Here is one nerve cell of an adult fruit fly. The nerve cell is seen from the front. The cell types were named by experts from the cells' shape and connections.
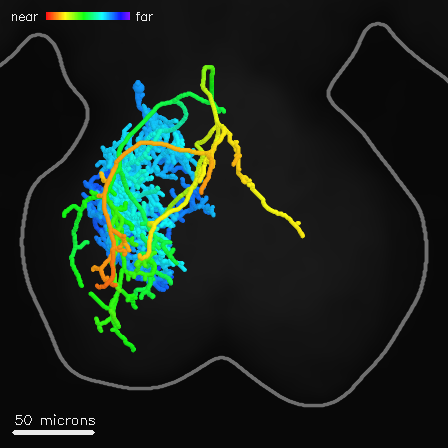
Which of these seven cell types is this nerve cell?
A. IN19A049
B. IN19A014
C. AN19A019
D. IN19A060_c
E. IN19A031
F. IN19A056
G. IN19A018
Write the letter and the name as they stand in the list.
G. IN19A018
